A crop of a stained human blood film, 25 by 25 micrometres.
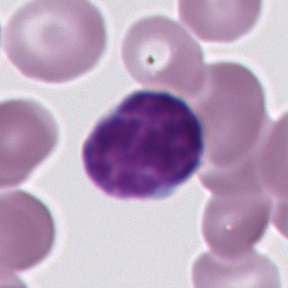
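Typical lymphocyte at the centre of a stained smear of human peripheral blood, about 10 micrometres across. Its nucleus is round to slightly oval, with no indentation or lobes, and fills about 90% of the cell's area. The chromatin is dense, clumped into dark masses with paler streaks between them. You only get the cytoplasm as a thin pale blue crescent along the lower edge.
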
